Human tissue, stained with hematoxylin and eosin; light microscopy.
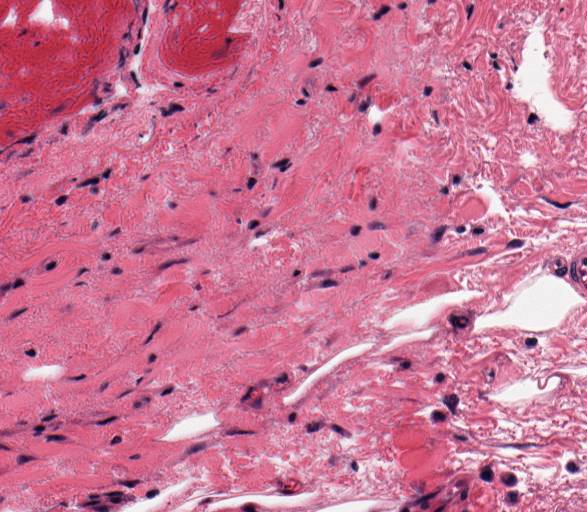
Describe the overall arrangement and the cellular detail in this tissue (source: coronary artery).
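Pink fibrous connective tissue occupies the entire field, and it contains no epithelium. In the upper left corner the bundles are denser, deeper red and more homogeneous than in the rest of the field. Through the left half, wavy fibre bundles run mostly from side to side or obliquely. Fat cells are absent.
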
